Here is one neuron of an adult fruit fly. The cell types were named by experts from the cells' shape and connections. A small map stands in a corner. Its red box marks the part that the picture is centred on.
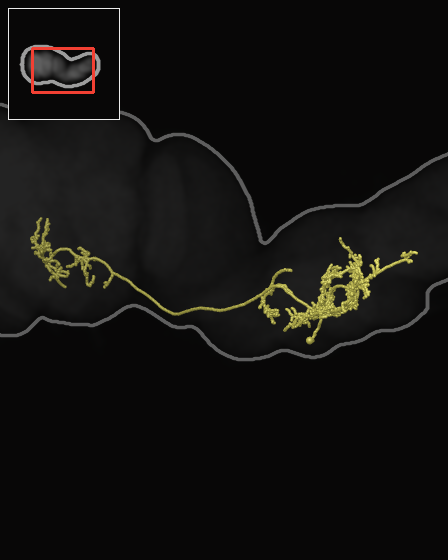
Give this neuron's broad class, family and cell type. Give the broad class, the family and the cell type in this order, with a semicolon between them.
ascending neuron; hemilineage 05B; AN05B097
